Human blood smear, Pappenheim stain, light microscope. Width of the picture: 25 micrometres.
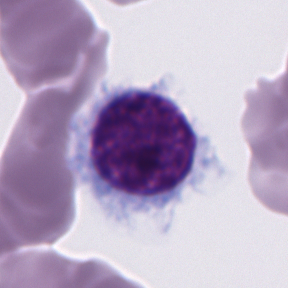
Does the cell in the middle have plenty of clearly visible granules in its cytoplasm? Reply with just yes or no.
No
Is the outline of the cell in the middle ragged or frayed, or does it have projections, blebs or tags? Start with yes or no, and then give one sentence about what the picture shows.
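Yes. Fine hair-like projections extend from the cell surface all around its circumference.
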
